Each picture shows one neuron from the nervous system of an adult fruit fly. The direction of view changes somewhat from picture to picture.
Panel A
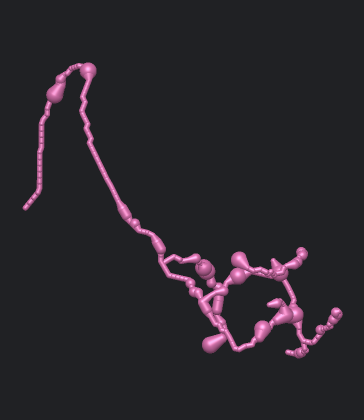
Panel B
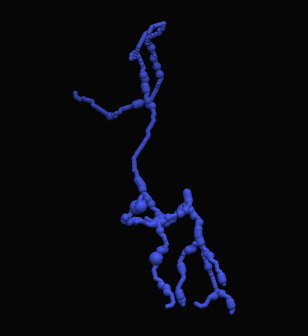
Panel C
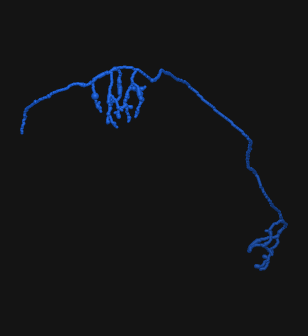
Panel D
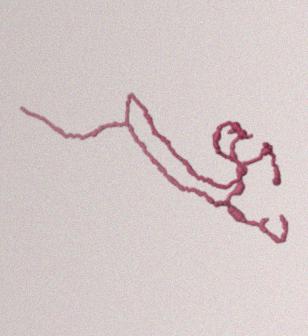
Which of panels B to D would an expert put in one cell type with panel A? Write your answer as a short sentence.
Panel B and panel D are of the same cell type.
